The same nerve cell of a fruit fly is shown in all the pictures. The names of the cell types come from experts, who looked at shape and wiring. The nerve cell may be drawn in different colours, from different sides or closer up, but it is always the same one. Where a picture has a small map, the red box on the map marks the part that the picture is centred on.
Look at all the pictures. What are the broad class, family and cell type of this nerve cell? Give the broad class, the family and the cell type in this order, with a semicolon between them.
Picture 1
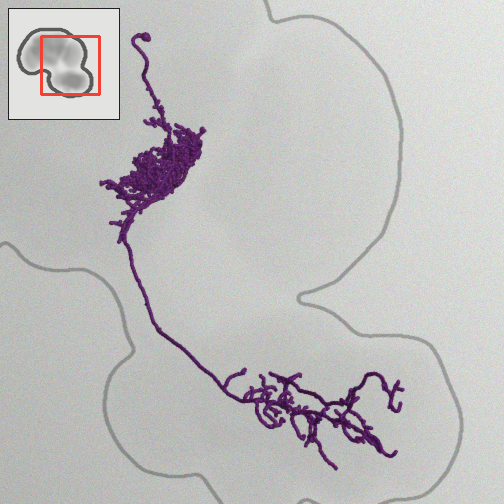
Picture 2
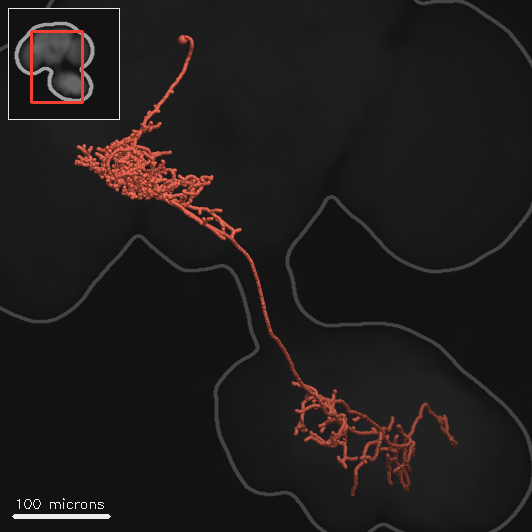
descending neuron; DNp; DNp12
